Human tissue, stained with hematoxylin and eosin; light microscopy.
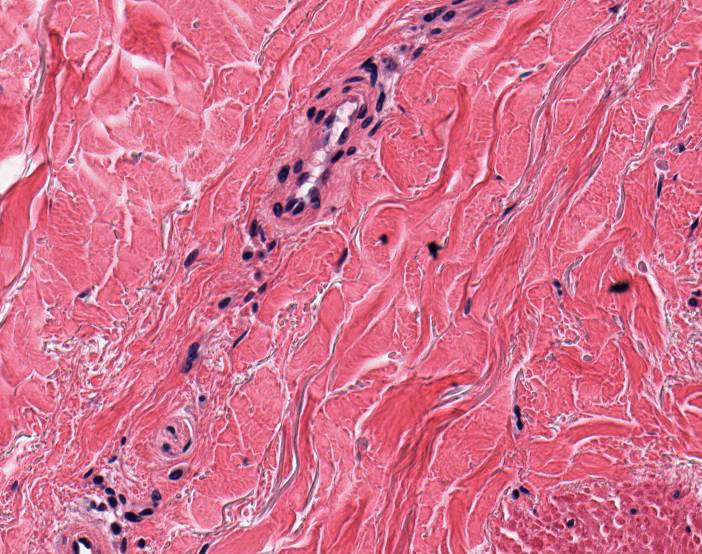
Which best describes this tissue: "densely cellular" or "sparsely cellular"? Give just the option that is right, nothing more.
Sparsely cellular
